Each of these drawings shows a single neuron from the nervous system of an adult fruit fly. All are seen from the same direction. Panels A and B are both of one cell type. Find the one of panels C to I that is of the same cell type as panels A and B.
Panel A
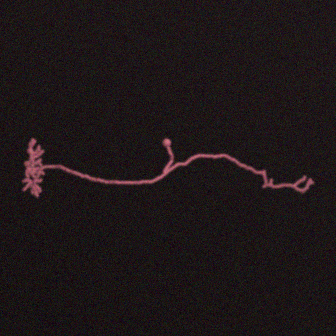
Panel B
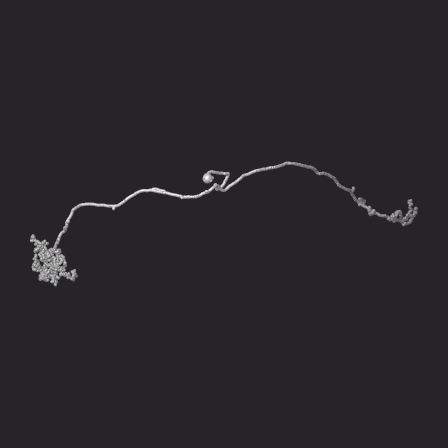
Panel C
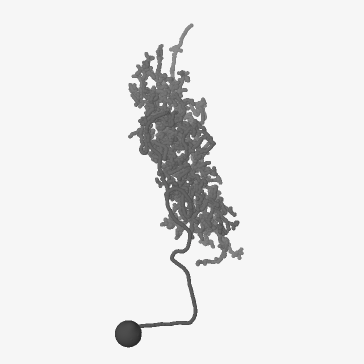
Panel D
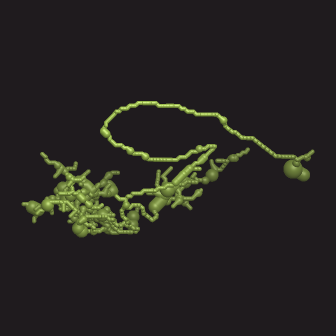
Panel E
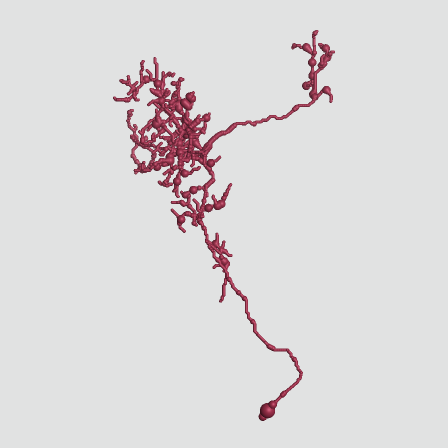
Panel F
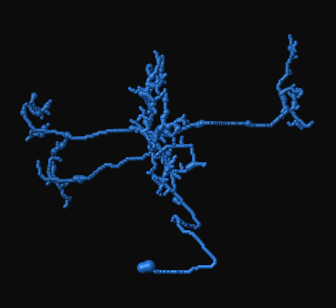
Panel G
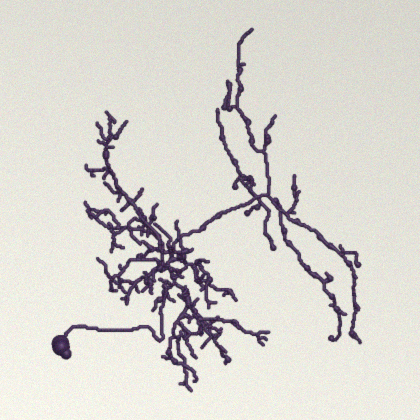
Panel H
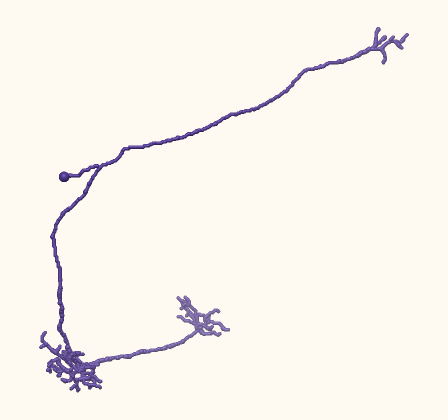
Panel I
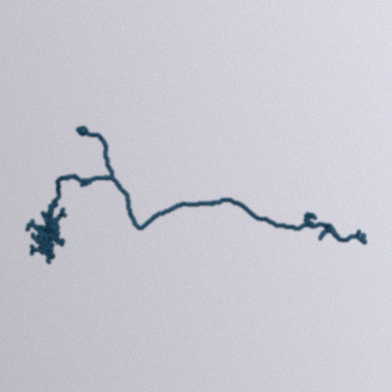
Panel I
